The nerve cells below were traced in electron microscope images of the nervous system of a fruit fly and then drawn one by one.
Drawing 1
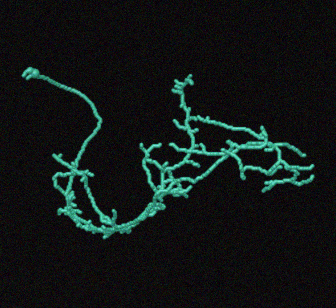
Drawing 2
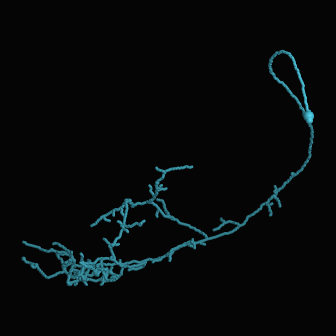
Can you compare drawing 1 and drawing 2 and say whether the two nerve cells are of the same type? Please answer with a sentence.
They are of the same cell type.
